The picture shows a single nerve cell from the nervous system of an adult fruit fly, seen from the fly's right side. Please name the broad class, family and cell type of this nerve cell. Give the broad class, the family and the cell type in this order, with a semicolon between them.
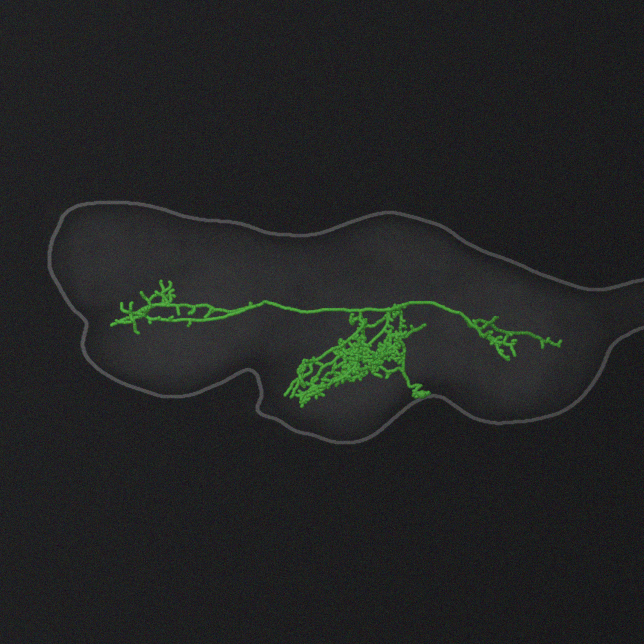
nerve-cord intrinsic neuron; hemilineage 07B; IN07B002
